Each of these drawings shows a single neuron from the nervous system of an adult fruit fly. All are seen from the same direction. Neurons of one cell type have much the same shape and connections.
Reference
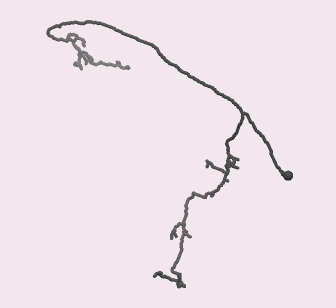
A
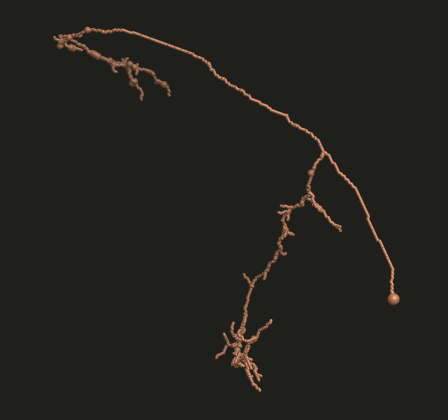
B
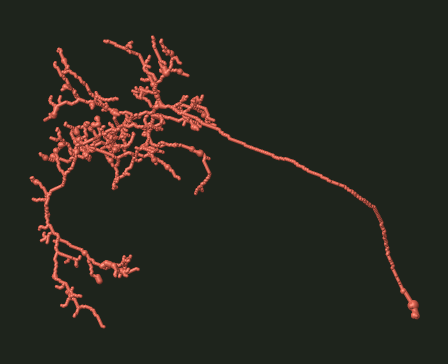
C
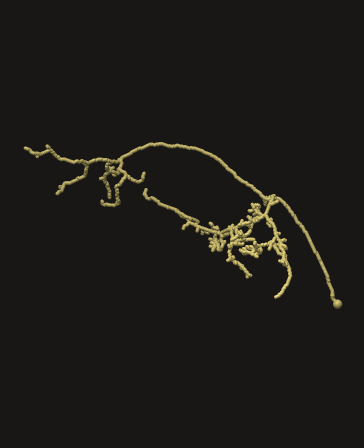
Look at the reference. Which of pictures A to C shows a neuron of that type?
Picture A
